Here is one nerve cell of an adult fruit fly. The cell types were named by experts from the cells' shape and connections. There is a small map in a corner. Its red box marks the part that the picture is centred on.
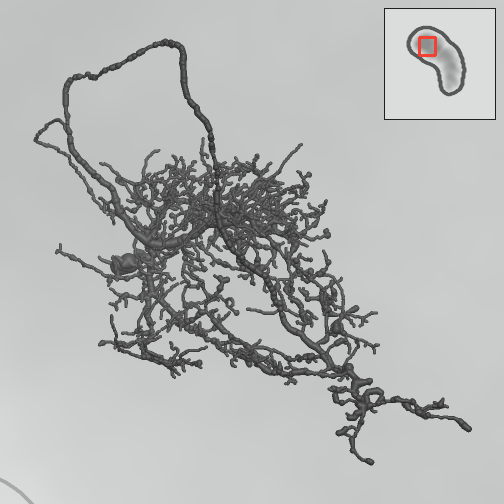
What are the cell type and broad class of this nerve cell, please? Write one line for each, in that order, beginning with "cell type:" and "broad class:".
cell type: PLP213
broad class: central-brain intrinsic neuron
